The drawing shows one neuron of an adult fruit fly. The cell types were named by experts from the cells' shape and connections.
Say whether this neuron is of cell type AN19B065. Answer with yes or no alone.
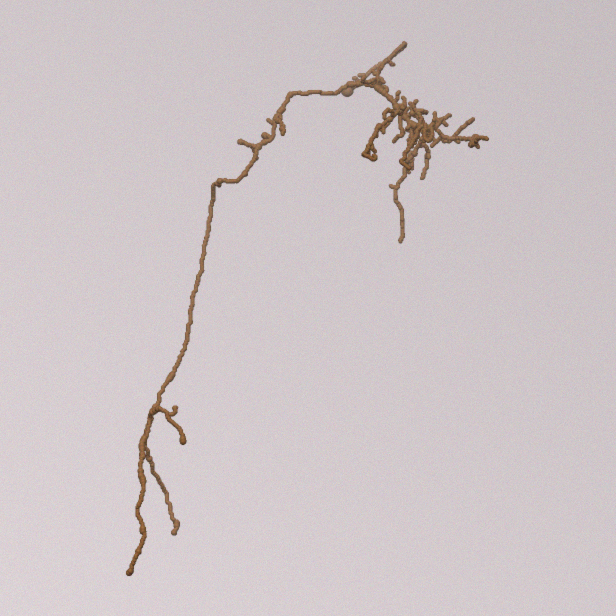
no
